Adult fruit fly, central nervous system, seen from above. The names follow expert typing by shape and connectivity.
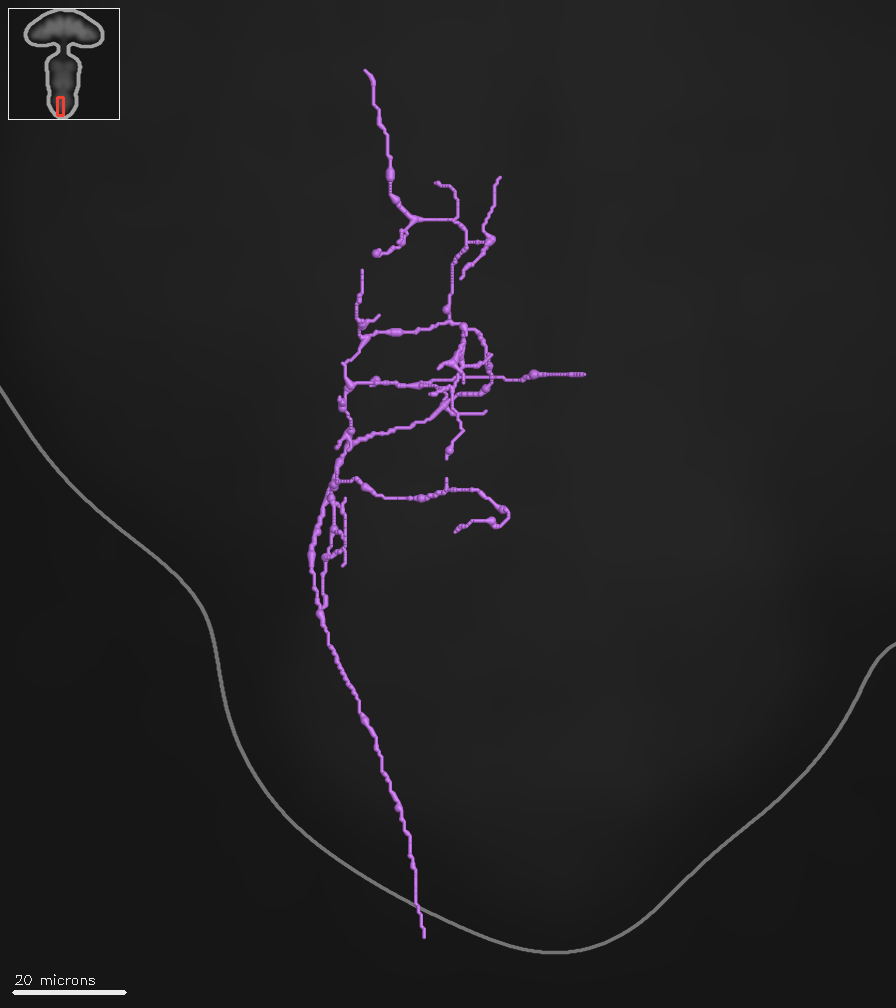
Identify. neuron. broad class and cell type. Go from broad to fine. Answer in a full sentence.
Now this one: A sensory neuron entering the nerve cord, type SNxx21.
